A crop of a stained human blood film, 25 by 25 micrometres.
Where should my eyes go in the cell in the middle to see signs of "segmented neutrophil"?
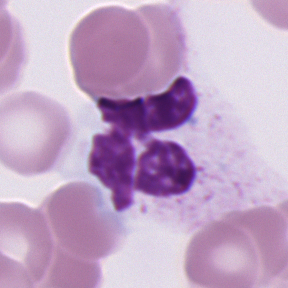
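Nucleus split into several separate lobes.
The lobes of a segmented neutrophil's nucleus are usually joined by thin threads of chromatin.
Chromatin of the lobes dense and dark purple. Cytoplasm pale, almost colourless, no blue tint. Fine pink-violet granules scattered through the cytoplasm.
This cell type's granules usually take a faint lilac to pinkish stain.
Lobed nucleus and pink-toned fine granules go with a segmented neutrophil; whether the lobes are linked by threads is for comparison with the usual pattern.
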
